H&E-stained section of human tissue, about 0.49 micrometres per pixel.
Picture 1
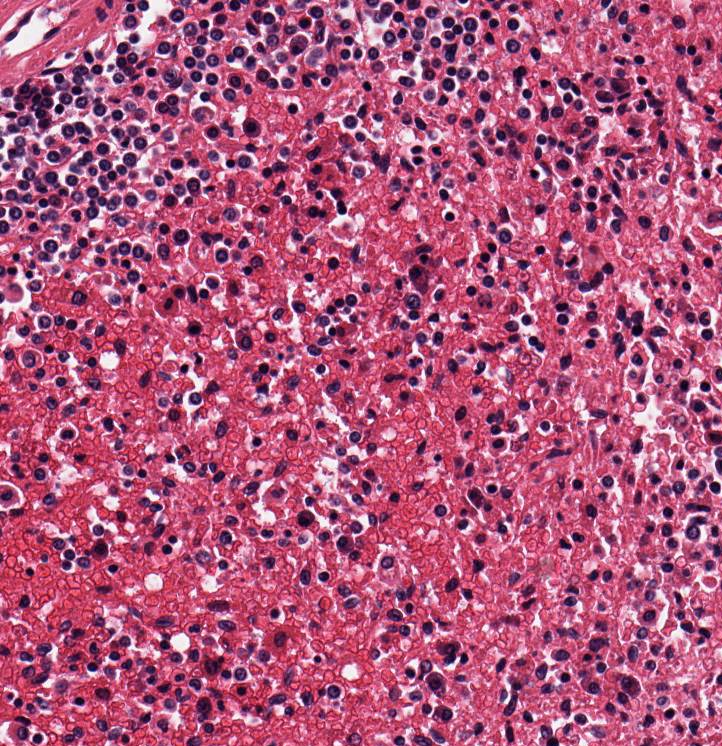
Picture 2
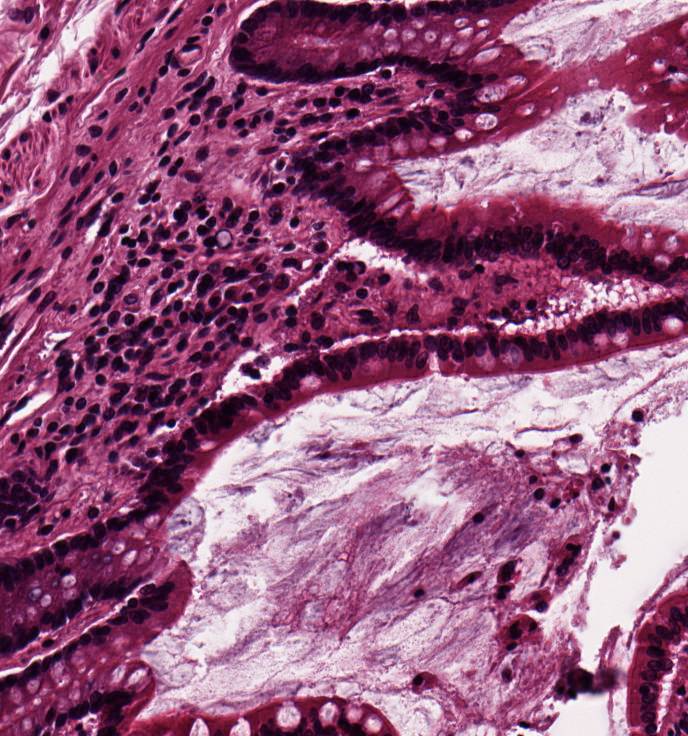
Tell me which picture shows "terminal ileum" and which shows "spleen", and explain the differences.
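To begin, picture 1 is spleen and picture 2 is terminal ileum. Next, the spleen shows mostly small lymphocytes with round, dark, dense nuclei and thin cytoplasmic rims, crowded in the upper left, plus fewer larger cells with paler, more open nuclei. Then, the terminal ileum has bands of tissue covered by a single layer of tall columnar cells with elongated dark nuclei toward the cell bases, separated by a lumen filling the centre and lower field. Last, goblet cells with rounded pale mucin vacuoles are scattered among the columnar cells.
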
